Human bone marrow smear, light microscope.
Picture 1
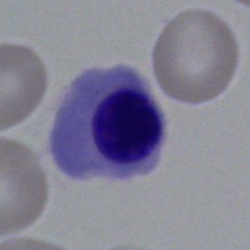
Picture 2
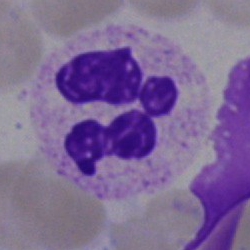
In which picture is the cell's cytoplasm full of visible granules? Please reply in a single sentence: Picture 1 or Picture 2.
In picture 2, the cytoplasm of the cell holds many visible granules.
